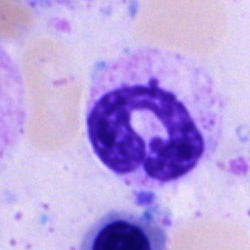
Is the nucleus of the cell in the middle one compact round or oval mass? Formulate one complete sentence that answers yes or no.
No, the shape of the nucleus is a curved band without separate lobes.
